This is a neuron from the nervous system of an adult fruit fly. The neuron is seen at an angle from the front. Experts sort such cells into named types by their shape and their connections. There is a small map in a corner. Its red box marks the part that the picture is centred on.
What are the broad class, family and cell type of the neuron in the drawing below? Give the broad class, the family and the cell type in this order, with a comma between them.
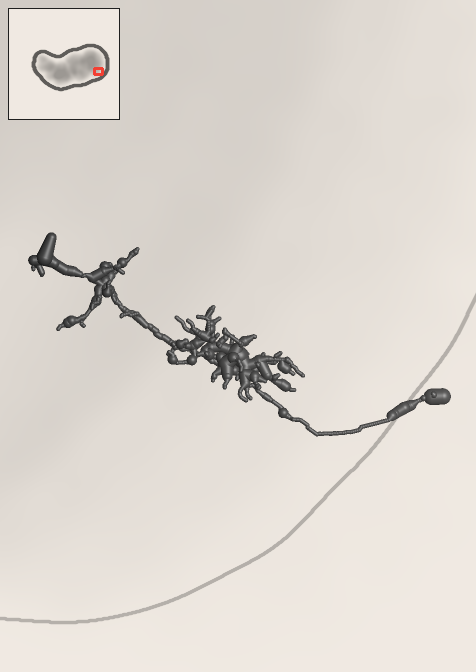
optic-lobe intrinsic neuron, Mi, Mi4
